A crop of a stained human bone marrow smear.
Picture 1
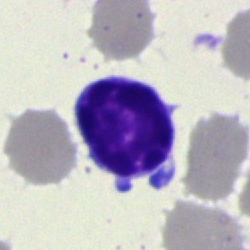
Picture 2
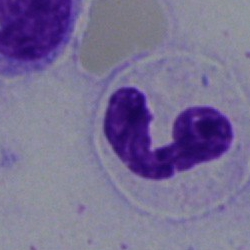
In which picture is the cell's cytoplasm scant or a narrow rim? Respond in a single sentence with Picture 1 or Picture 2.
Picture 1 holds the cell with no more than a narrow rim of cytoplasm.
